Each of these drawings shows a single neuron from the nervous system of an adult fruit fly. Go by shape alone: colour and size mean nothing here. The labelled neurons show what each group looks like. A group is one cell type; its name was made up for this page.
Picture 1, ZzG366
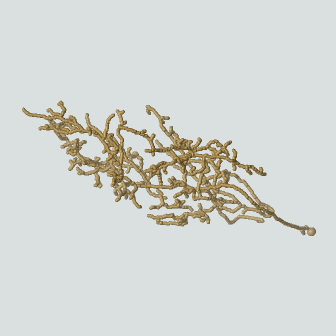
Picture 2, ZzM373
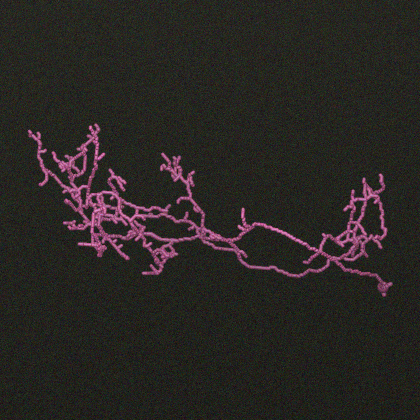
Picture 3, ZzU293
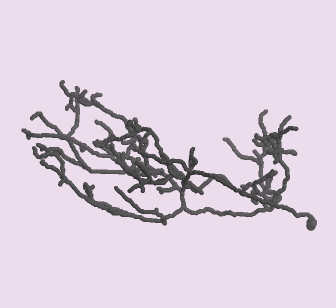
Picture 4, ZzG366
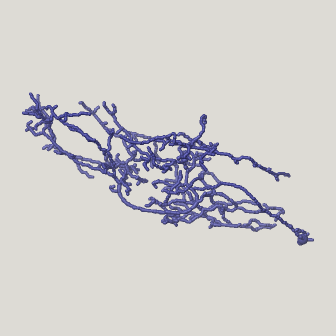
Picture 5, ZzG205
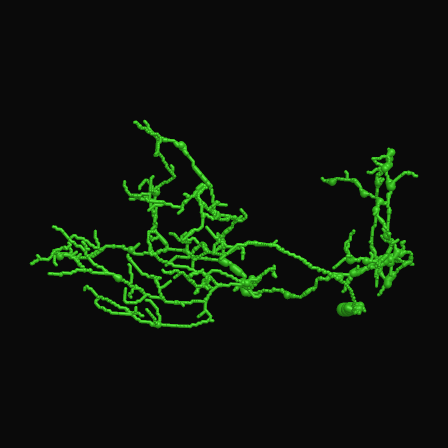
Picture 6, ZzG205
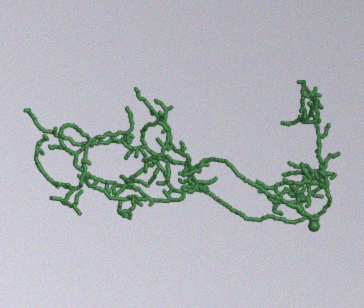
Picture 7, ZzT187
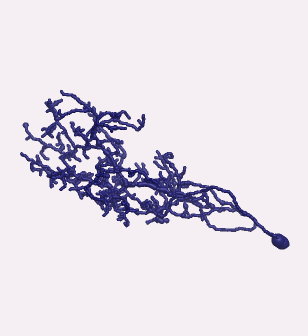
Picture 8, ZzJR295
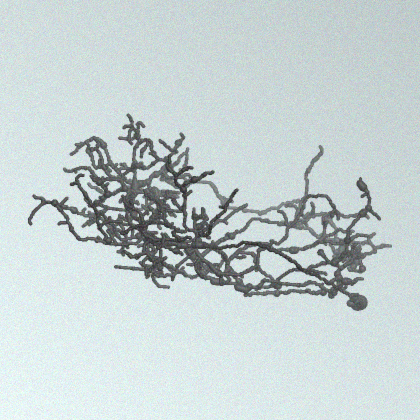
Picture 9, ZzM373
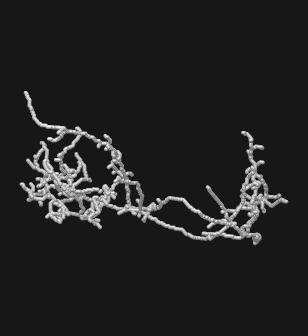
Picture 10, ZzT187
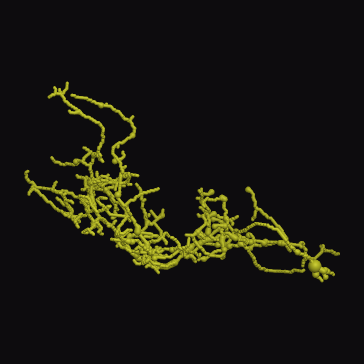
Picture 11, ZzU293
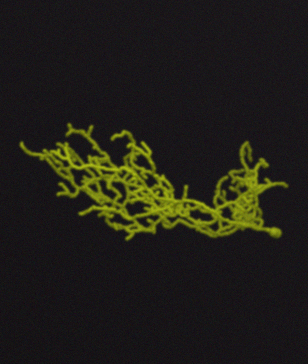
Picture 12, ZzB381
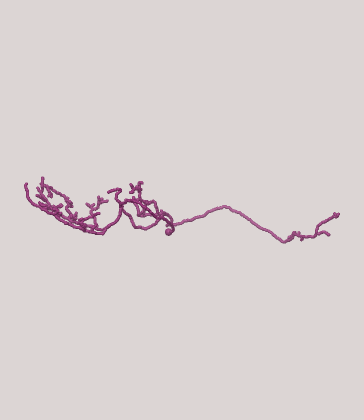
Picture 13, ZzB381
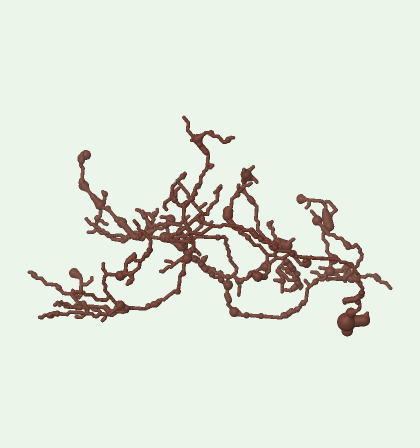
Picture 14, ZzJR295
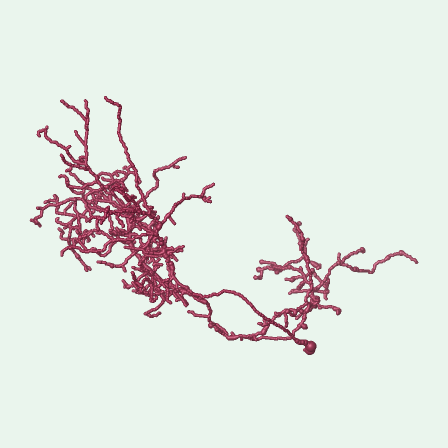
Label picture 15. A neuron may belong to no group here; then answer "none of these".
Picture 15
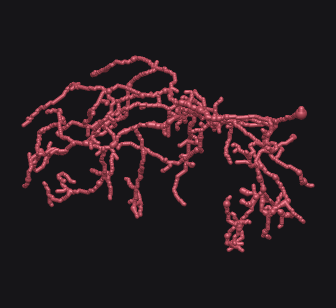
ZzU293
